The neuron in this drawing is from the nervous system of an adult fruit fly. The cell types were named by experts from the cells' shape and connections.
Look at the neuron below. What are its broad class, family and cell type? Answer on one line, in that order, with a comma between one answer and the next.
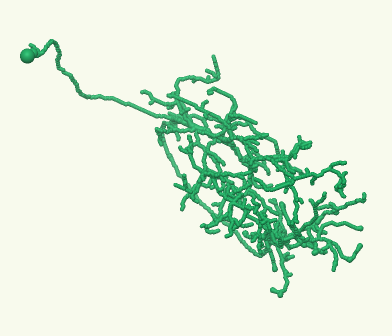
central-brain intrinsic neuron, hemilineage SLPal1, CB1150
